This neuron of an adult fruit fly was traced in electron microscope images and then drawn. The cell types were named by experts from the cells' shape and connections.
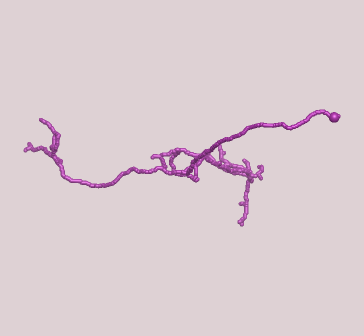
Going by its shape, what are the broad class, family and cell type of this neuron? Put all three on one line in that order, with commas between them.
central-brain intrinsic neuron, hemilineage CLp2, SMP281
